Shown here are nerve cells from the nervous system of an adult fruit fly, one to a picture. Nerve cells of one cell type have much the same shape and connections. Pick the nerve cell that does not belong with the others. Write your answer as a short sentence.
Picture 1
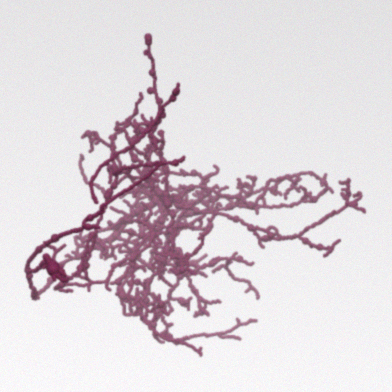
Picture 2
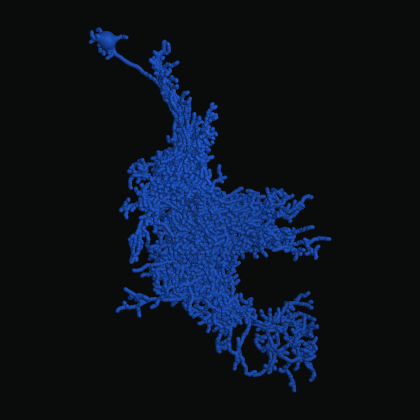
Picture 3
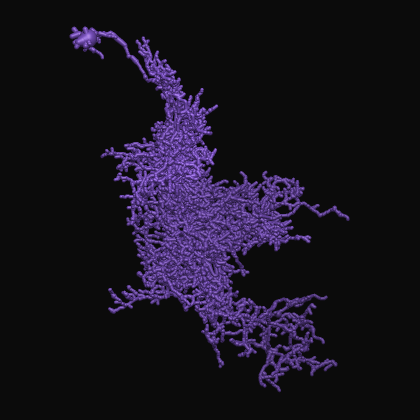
The nerve cell in picture 1 is of another cell type than the rest.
